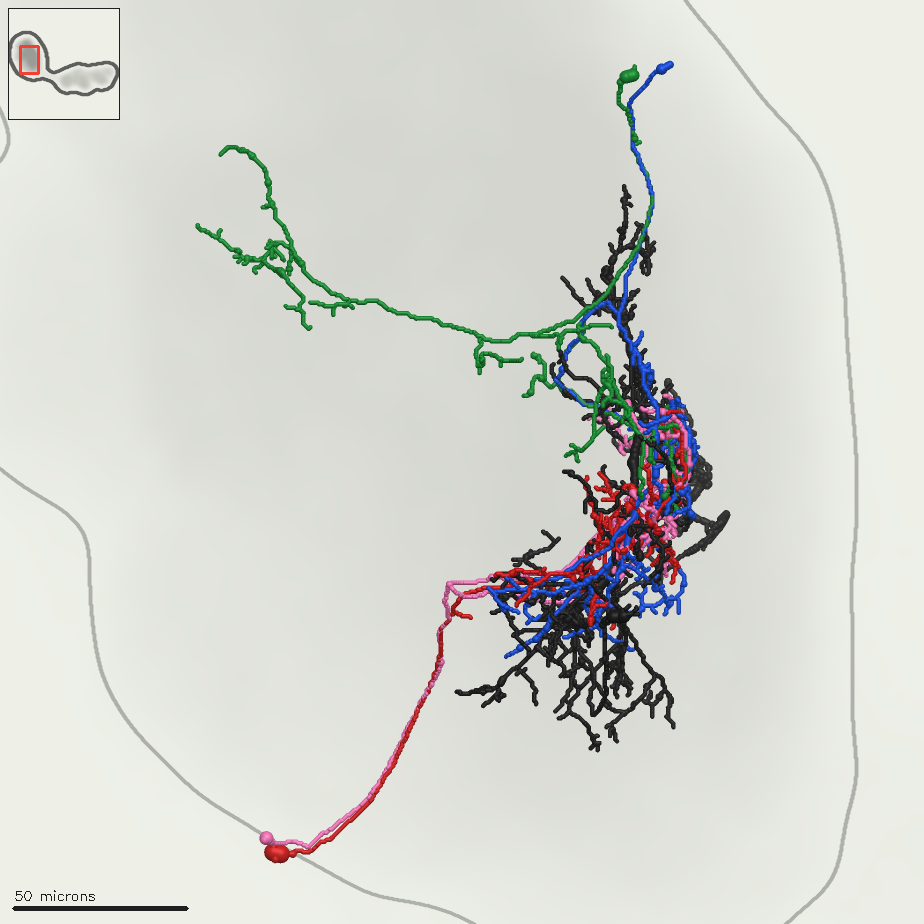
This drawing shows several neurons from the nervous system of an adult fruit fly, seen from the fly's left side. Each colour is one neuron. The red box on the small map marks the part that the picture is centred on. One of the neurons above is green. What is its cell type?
PS193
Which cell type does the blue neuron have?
PS194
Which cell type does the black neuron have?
GNG307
